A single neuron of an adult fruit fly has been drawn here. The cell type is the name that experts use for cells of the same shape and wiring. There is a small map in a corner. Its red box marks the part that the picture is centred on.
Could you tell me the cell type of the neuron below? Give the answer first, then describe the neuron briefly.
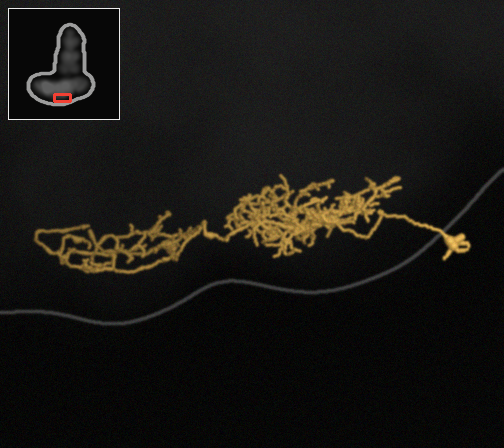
It is of cell type GNG083. It is a central-brain intrinsic neuron. The cell body is on the right of the picture. Dozens of branch ends can be seen.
